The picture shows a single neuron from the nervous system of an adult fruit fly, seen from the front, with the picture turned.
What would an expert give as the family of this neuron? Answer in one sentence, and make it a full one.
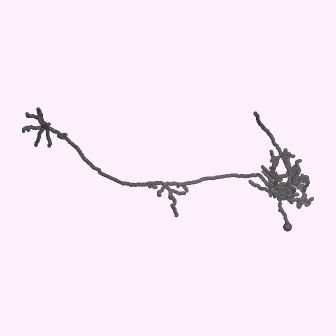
The family grouping of the neuron is hemilineage AOTUv4_dorsal.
